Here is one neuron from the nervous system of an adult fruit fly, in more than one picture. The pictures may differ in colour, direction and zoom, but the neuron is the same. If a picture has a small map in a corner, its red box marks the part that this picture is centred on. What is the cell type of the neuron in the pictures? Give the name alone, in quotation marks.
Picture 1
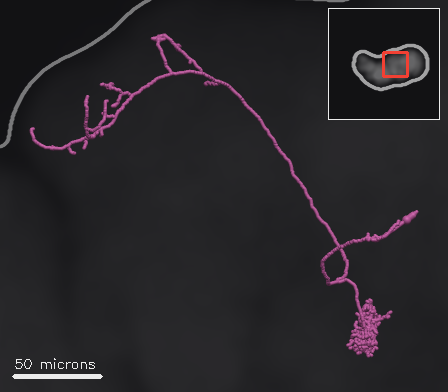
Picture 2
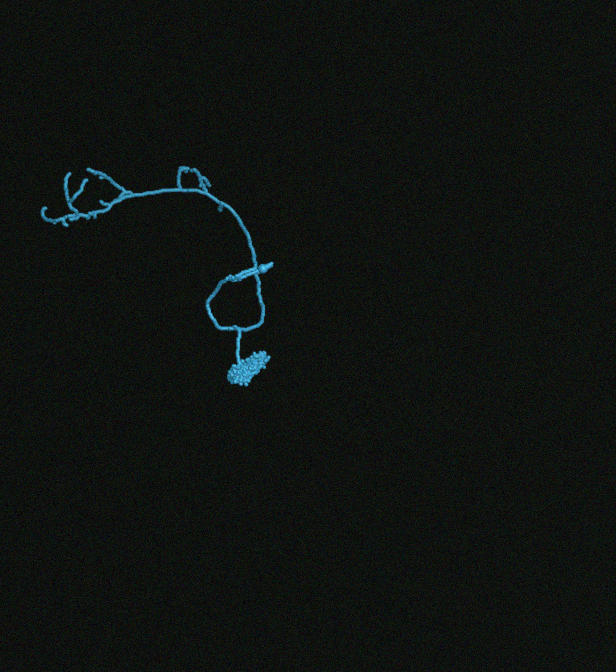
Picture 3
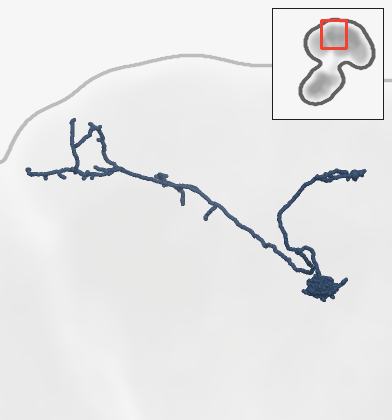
"VC3_adPN"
